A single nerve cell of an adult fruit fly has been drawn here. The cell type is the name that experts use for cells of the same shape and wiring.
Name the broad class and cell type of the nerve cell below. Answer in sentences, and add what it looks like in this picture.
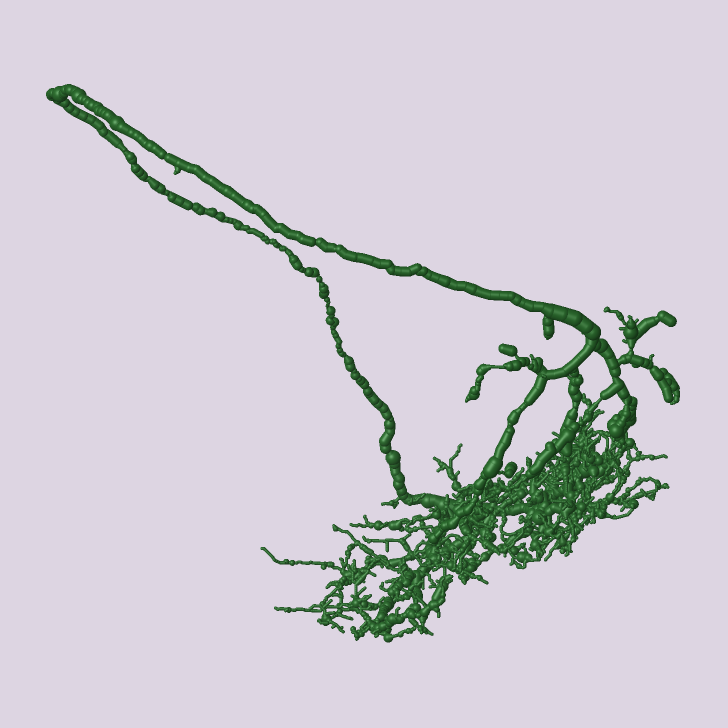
This is a central-brain intrinsic neuron. Its cell type is GNG120. In this view it is about as wide as it is tall.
